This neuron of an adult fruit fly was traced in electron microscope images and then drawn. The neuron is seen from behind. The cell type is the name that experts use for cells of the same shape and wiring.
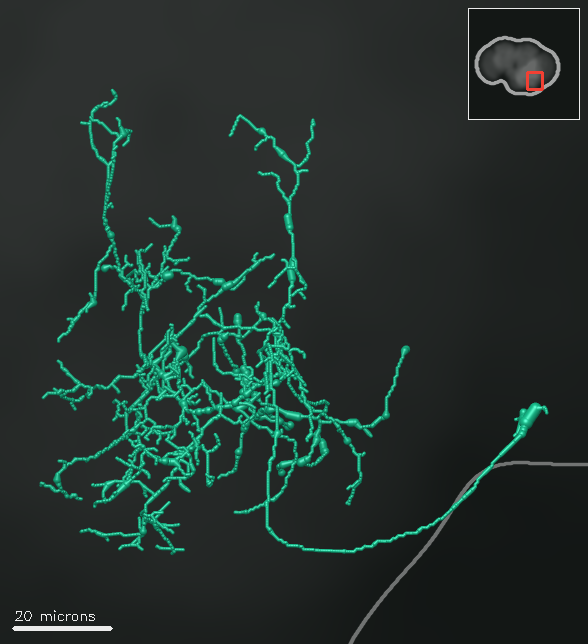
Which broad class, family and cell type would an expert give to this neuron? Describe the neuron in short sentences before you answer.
From left to right in the picture it spans about 100 microns. More than a hundred branch ends can be seen. It is a nerve-cord intrinsic neuron. The family is hemilineage 20A.22A. It is of cell type IN20A.22A017.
